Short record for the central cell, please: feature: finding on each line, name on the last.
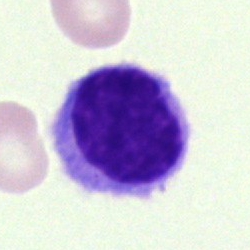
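Chromatin: dense, stained dark purple
Cytoplasm: pale blue, scant next to the nucleus
Widest part: lower left of the cell
Lower edge: ragged, with small bumps
Cell: hairy cell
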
